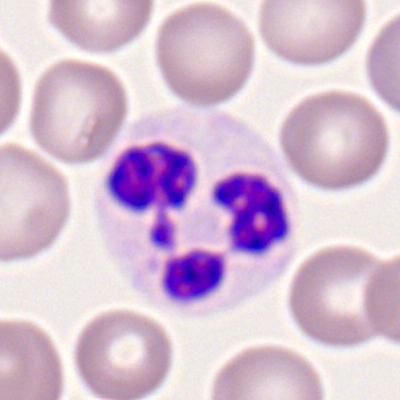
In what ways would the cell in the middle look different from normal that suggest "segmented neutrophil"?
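In this segmented neutrophil, the chromatin is dark purple and coarsely clumped, which goes with the name.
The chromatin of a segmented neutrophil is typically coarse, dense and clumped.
The nucleus is split into three main lobes.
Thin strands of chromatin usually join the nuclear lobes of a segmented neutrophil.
The cytoplasm is abundant and pale pink-lilac, and it holds no coarse orange-red granules.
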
